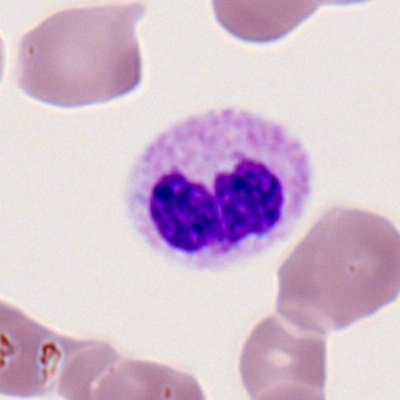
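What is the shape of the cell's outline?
It is round and smooth.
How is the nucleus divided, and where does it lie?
It is split into two lobes lying side by side, in the lower half of the cell.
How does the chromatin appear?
Dark purple and coarsely clumped.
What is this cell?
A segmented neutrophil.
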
